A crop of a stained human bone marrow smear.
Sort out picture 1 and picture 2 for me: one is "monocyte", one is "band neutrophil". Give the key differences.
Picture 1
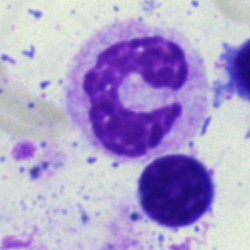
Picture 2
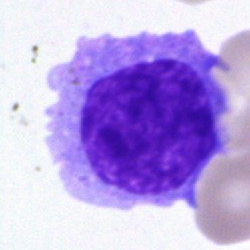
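Picture 1 is the band neutrophil and picture 2 the monocyte. In the first, the nucleus is a thick C-shaped band opening to the right, with dark purple, coarsely clumped chromatin, inside a moderate rim of pale pinkish-lilac cytoplasm holding fine, faint granules.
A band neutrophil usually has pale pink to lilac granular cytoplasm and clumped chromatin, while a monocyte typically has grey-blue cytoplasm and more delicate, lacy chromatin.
The second cell has an irregular, ruffled, frayed margin, a nucleus sitting off-centre toward the right, patchy chromatin with darker clumps among paler areas, and its widest rim of cytoplasm on the left.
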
